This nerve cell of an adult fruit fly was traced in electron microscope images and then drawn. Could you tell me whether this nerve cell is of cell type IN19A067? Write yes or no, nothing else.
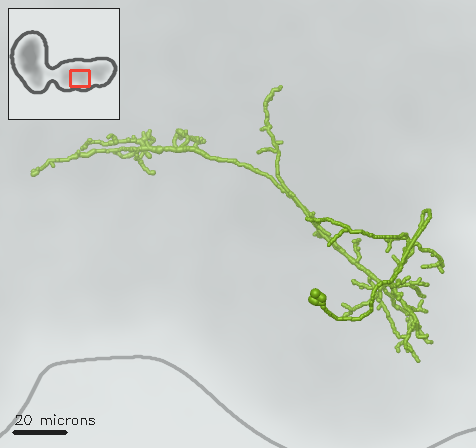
yes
